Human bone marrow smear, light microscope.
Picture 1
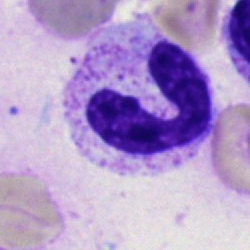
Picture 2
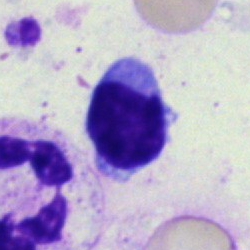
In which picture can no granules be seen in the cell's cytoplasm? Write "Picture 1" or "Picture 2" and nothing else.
Picture 2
